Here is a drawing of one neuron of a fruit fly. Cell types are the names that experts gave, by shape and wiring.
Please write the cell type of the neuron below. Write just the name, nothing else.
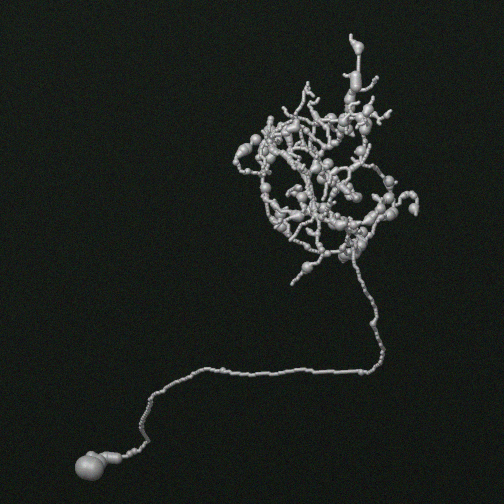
IN14A070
